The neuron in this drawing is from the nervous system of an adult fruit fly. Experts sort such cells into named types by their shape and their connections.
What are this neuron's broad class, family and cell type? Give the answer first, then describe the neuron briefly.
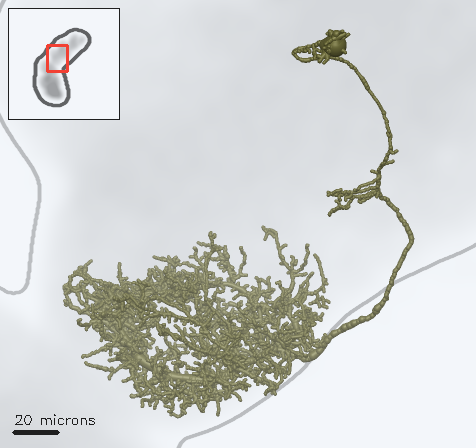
This is a nerve-cord intrinsic neuron. Its family is hemilineage 19B. Its cell type is IN19B003. By the scale bar it is about 180 microns tall in this view. In this view it is about as wide as it is tall.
